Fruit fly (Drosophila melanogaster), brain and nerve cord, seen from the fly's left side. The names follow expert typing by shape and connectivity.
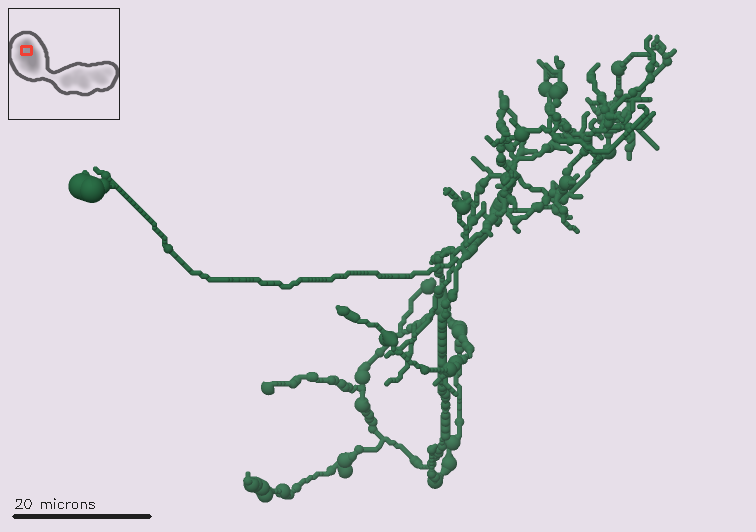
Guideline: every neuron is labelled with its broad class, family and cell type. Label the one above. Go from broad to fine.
central-brain intrinsic neuron; hemilineage VLPl2_posterior; LHAV2b1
